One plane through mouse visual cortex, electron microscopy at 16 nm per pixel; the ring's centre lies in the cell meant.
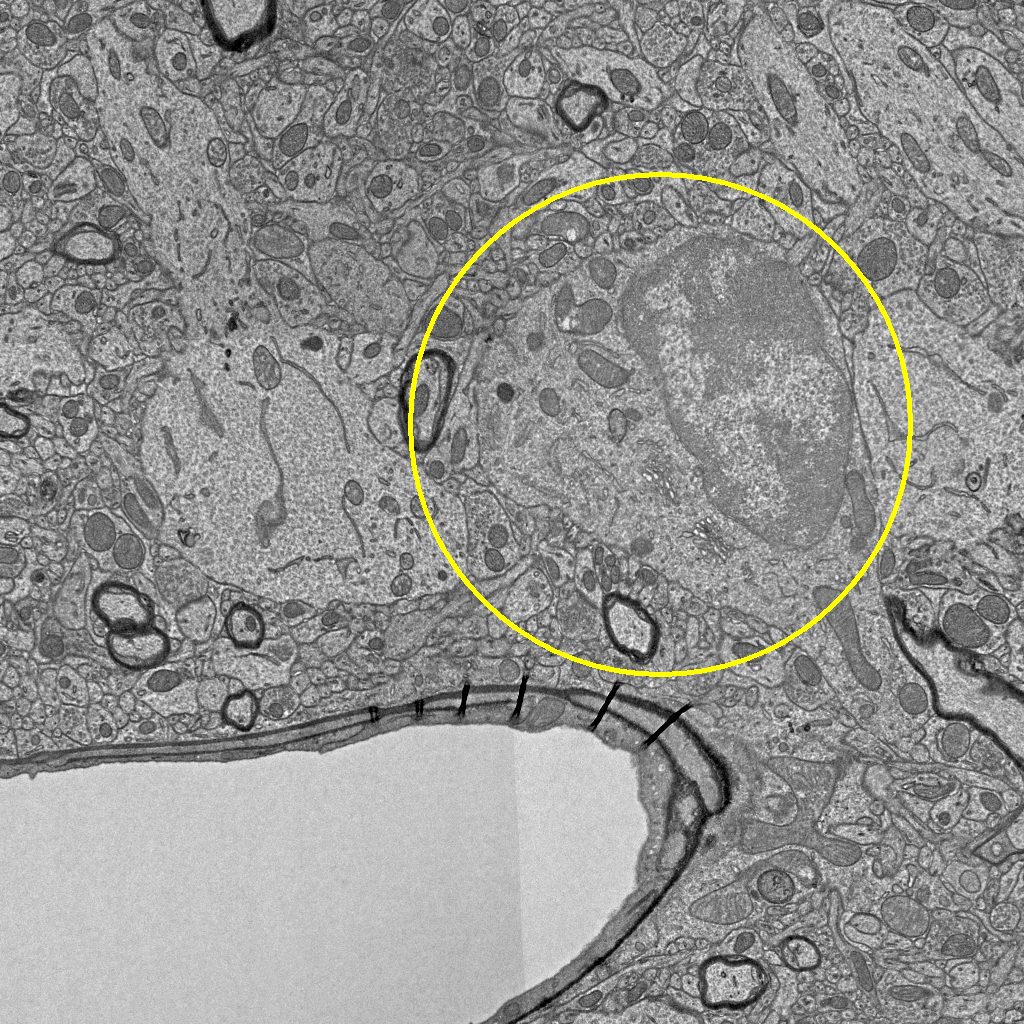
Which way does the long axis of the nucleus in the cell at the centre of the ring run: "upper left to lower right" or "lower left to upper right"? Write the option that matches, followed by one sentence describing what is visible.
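Upper left to lower right. The nucleus is an elongated oval whose long axis runs from upper left to lower right.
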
